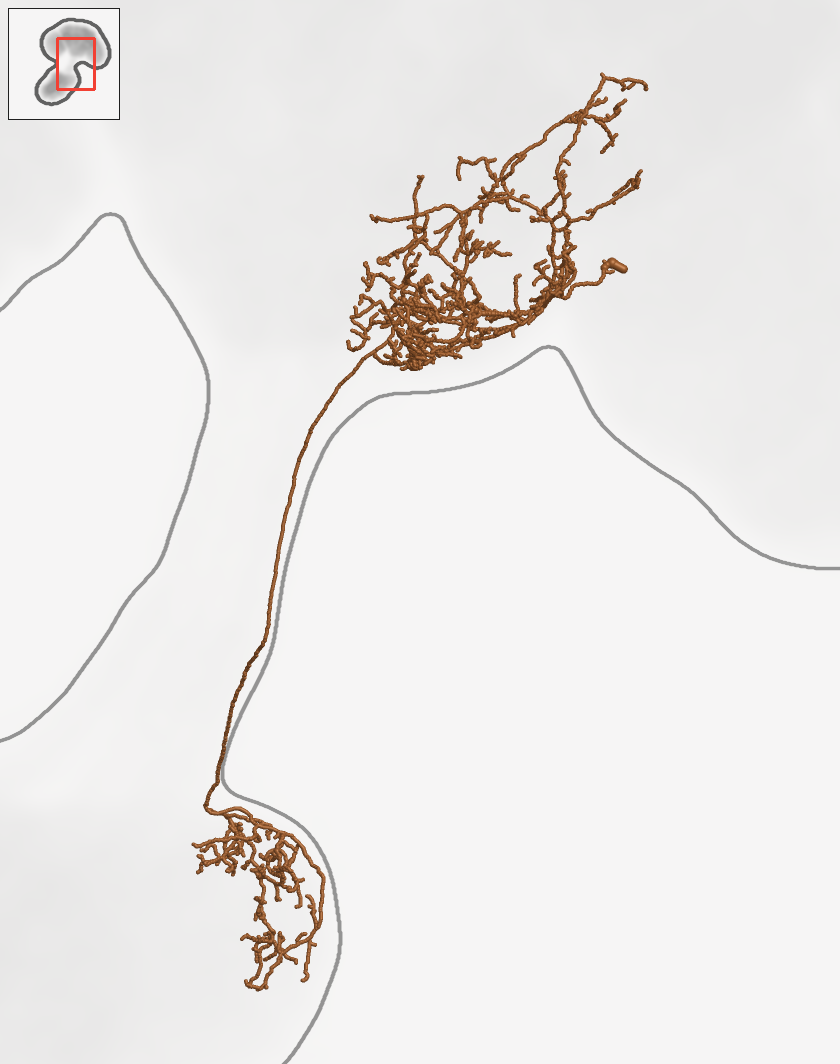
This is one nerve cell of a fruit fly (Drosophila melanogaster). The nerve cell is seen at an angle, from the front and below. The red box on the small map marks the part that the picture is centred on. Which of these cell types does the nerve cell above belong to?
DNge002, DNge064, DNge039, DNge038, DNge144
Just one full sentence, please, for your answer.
Of the cell type DNge039 is this nerve cell.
